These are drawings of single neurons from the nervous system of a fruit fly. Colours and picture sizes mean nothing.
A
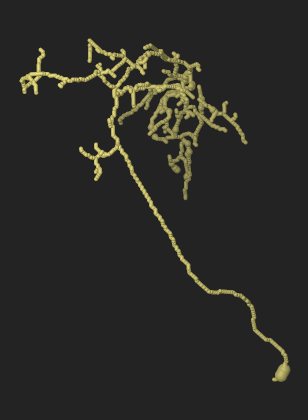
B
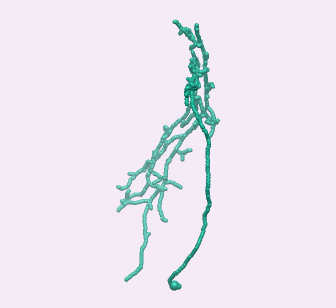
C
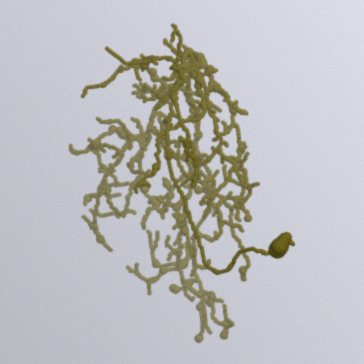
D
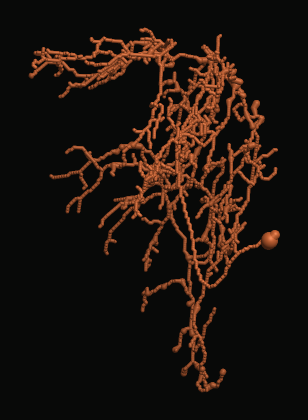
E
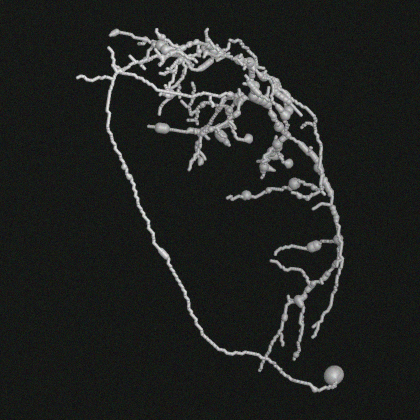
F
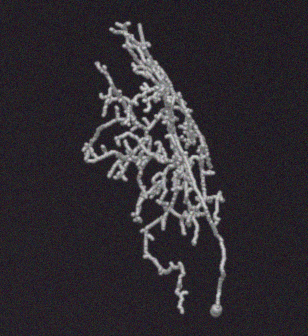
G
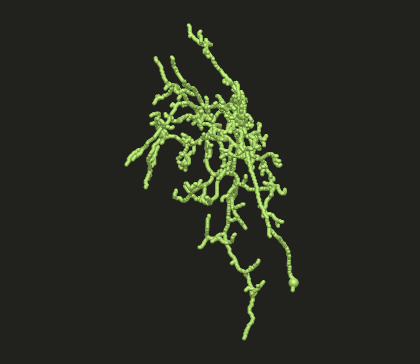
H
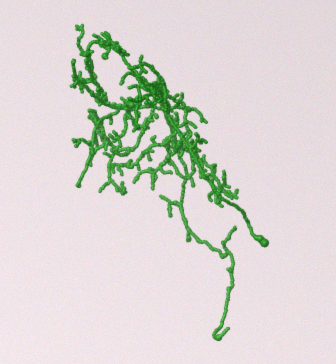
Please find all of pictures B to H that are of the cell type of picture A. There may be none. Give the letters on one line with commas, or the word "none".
B, E, F, G, H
